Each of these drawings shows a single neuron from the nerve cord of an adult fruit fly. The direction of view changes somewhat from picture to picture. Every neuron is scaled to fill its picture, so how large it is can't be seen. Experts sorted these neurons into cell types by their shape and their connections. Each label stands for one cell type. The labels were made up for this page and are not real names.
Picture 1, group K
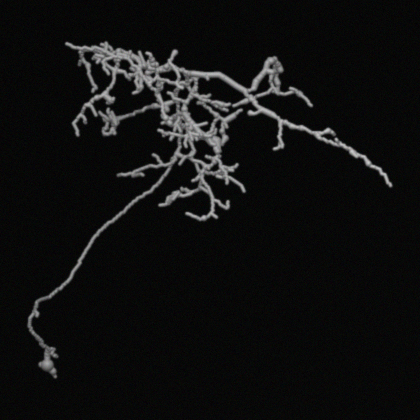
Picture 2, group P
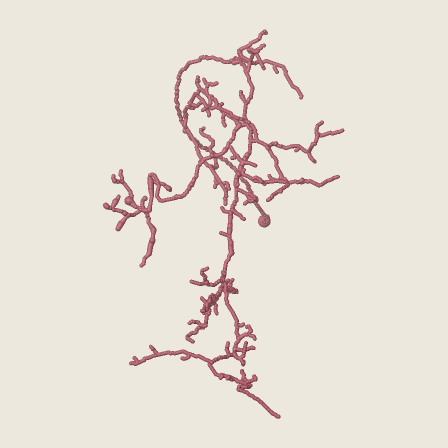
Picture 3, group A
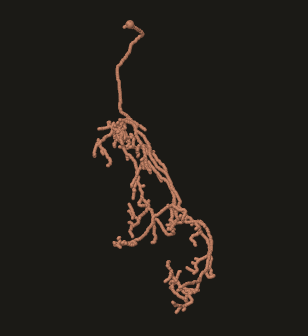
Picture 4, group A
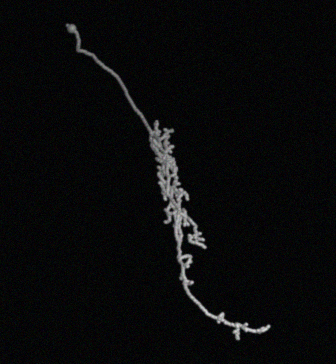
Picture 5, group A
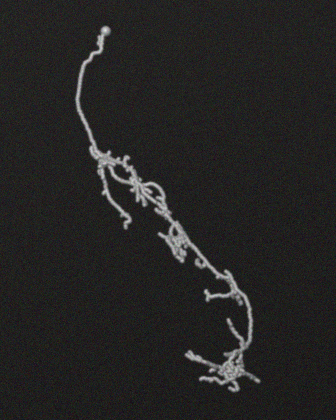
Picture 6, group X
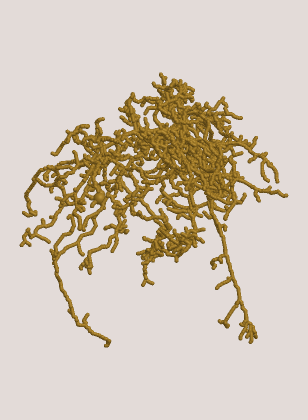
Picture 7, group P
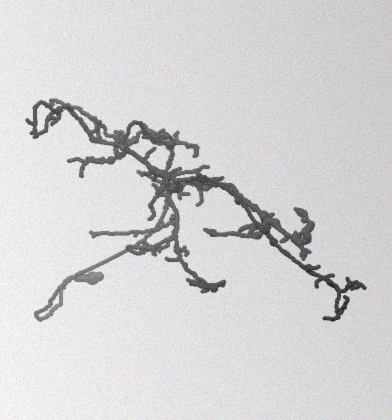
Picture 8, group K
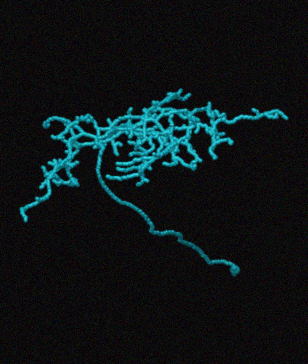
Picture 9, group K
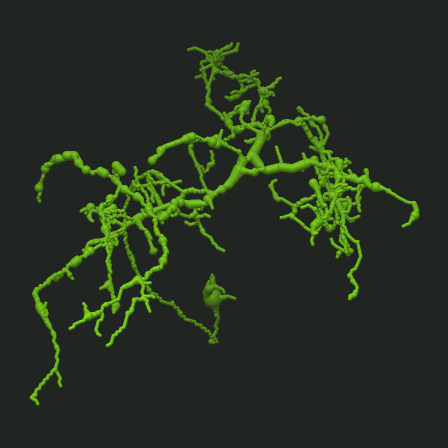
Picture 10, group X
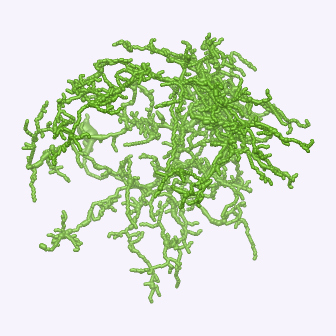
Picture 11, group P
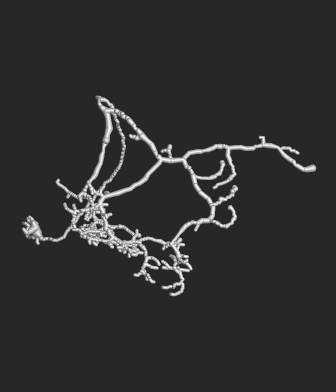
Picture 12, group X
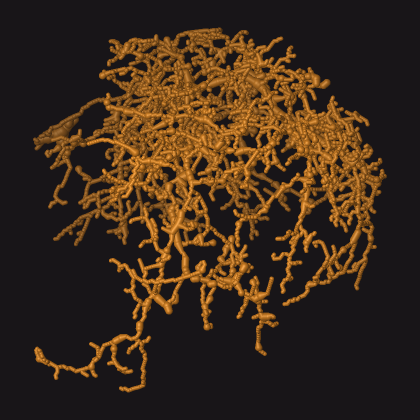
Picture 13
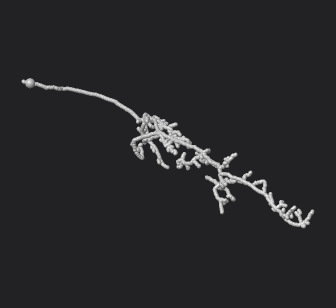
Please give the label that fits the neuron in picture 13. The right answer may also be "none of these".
group A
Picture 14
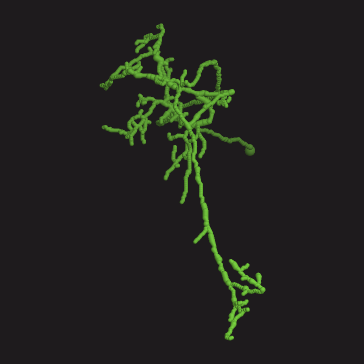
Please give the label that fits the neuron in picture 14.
group K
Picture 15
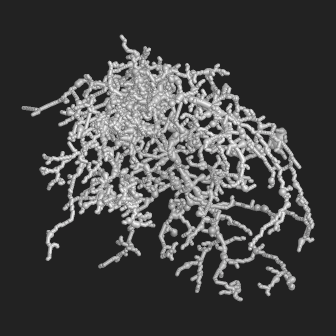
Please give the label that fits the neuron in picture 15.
group X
